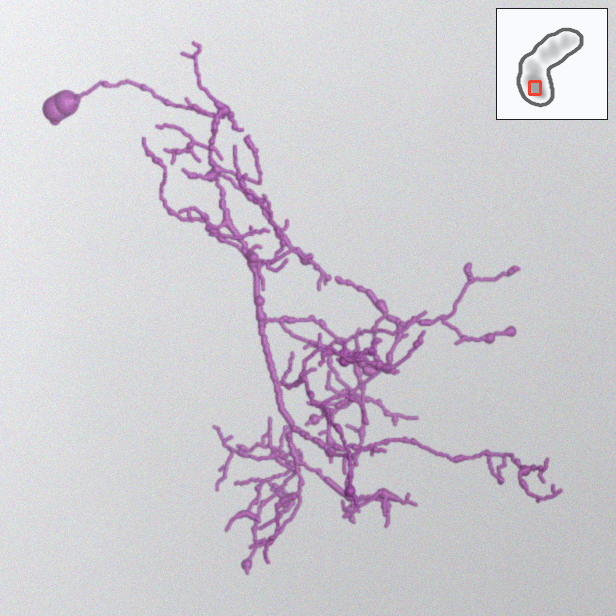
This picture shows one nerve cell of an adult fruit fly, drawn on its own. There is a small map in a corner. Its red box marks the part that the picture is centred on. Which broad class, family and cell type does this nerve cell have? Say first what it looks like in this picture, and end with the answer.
Its cell body lies at the upper left of the picture. The picture shows dozens of branch ends. It is a central-brain intrinsic neuron. The family is hemilineage EBa1. Its cell type is CRE051.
